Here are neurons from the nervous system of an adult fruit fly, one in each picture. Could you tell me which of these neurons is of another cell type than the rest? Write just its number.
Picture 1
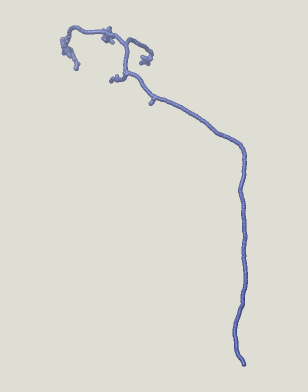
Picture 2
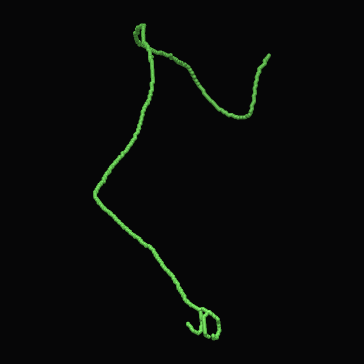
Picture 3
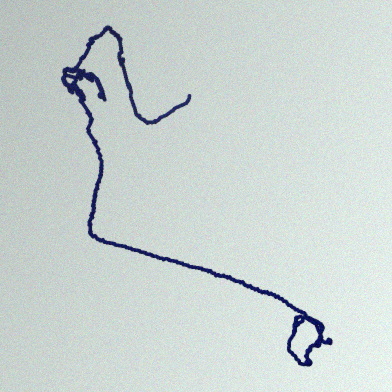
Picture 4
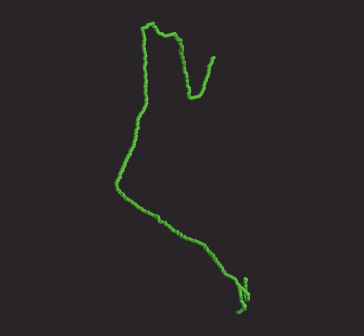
1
